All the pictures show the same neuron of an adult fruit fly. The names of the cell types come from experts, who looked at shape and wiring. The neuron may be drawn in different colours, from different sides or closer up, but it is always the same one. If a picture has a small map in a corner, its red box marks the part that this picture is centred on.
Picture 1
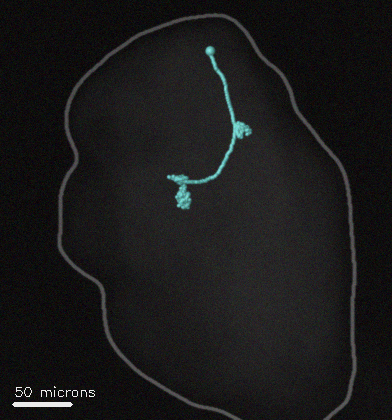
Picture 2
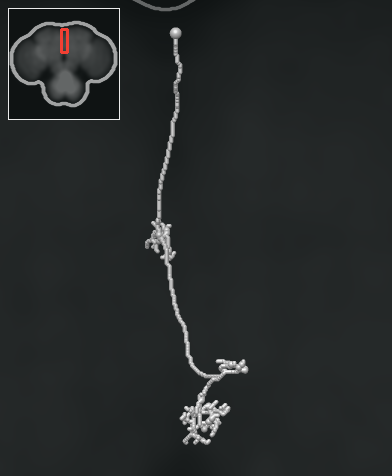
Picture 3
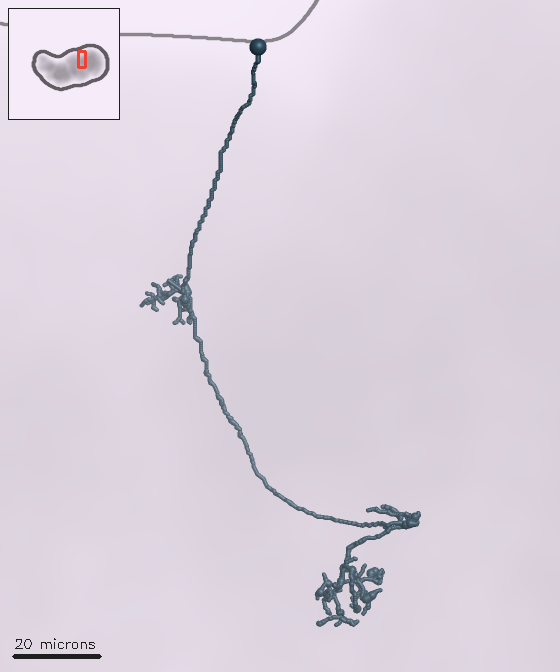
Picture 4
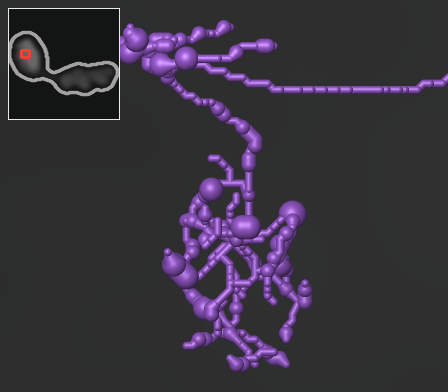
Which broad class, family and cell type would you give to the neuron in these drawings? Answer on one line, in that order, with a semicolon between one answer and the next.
central-brain intrinsic neuron; class CX; PFNp_c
